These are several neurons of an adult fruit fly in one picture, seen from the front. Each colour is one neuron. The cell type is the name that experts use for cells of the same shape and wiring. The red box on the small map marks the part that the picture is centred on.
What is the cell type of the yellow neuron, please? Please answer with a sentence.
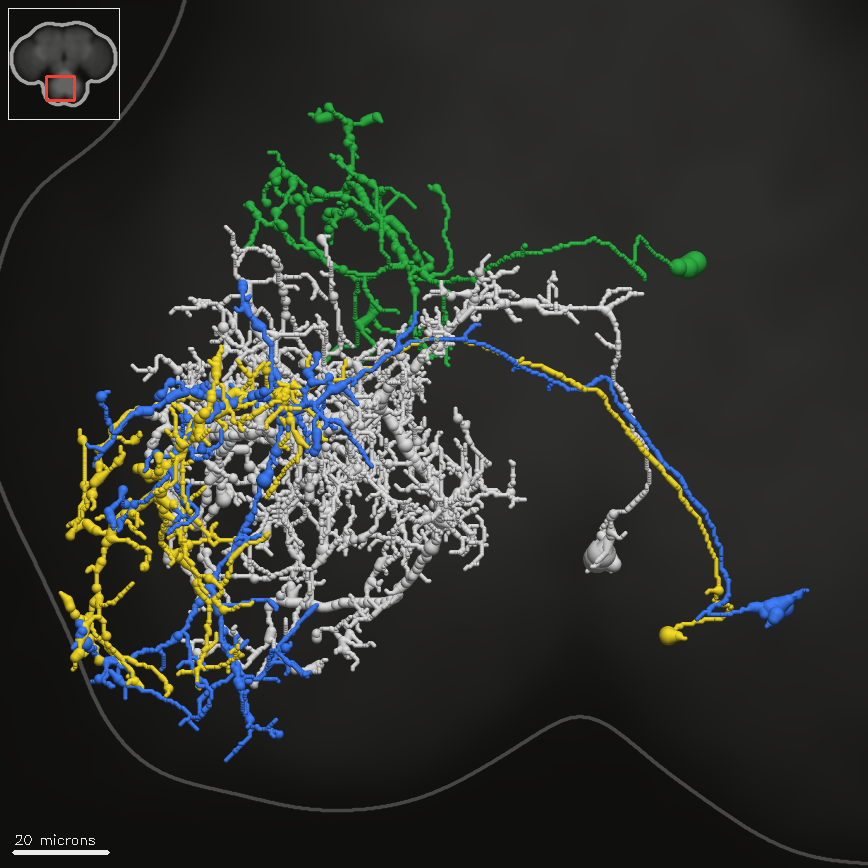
The cell type is IN12B026.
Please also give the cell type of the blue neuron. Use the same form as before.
The cell type is IN12B024_c.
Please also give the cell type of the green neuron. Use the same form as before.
The cell type is IN12B023.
